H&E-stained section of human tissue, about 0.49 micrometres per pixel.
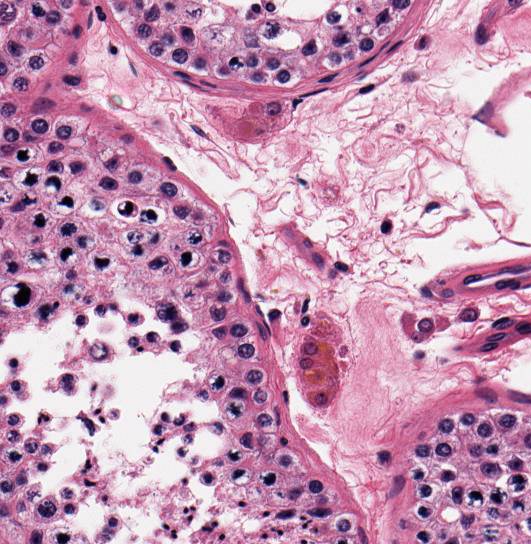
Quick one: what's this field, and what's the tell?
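Seminiferous tubule dominates, its rounded cross-sections occupying the left side, top and bottom right, with interstitial tissue centrally between them. To begin, the lining is a stratified epithelium many cell layers thick, its cells having round nuclei. Next, a thin pink wall with flattened, elongated nuclei bounds each tubule.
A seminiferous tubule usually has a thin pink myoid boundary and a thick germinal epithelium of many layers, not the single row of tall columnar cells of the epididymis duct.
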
